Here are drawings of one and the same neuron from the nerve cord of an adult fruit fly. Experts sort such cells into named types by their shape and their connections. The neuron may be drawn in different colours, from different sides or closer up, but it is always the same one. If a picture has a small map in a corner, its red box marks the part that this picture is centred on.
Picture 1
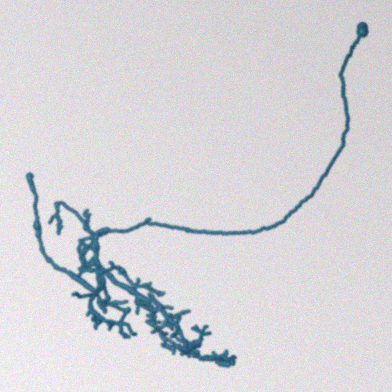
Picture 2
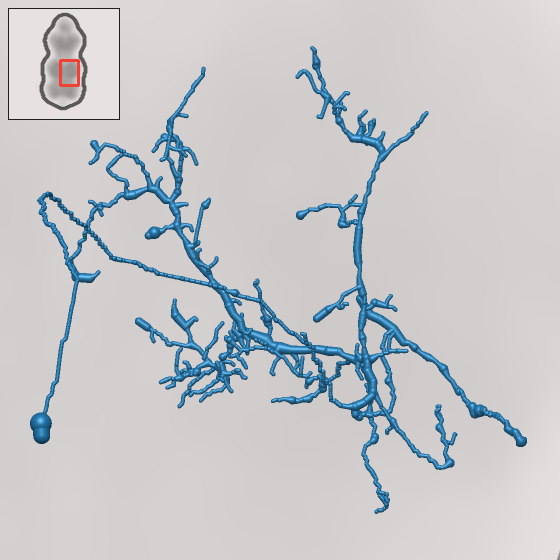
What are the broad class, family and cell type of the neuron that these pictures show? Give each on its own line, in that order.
nerve-cord intrinsic neuron
hemilineage 06B
IN06B069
